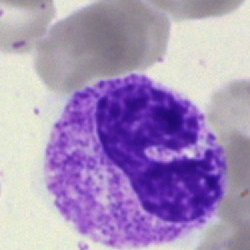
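Band neutrophil, central cell of a stained bone marrow smear. Nucleus toward the right side; chromatin dark, coarsely clumped. Cytoplasm abundant, roughly the left half of the cell, filled with numerous purple granules.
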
